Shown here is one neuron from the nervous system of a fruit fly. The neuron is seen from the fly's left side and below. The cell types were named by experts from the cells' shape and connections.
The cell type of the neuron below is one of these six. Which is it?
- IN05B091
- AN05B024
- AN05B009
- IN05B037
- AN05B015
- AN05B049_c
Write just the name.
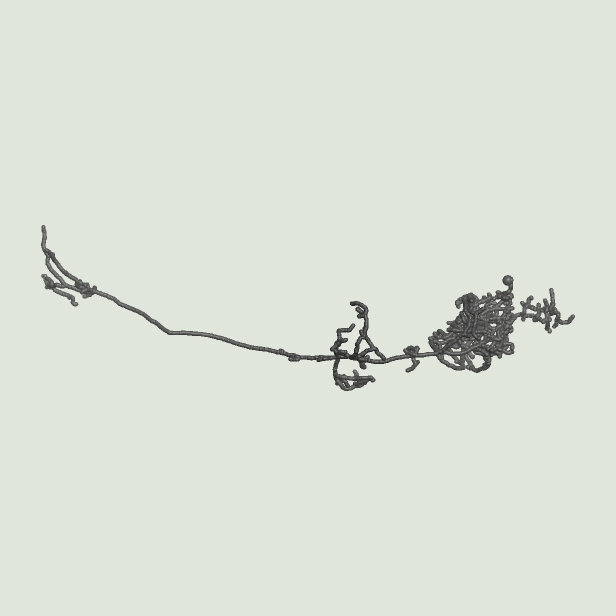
AN05B015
